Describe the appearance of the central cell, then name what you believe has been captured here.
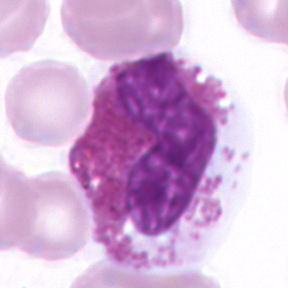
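Working around the cell: the outline is broken along the lower and right edges, with loose granules scattered beyond the margin. The nucleus sits in the right and central part, its chromatin staining deep purple, leaving the granular cytoplasm to the left. Red cells lie close against the left and upper sides. The cell is an eosinophil.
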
